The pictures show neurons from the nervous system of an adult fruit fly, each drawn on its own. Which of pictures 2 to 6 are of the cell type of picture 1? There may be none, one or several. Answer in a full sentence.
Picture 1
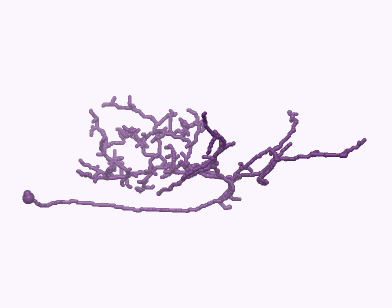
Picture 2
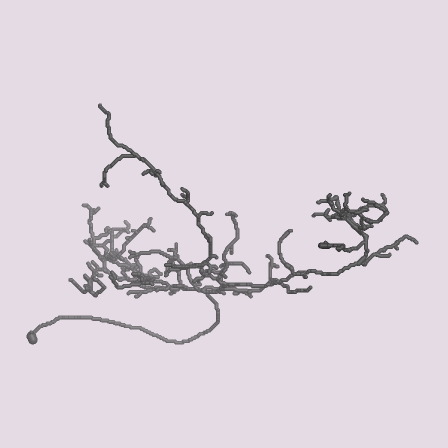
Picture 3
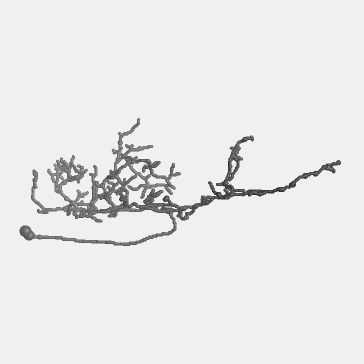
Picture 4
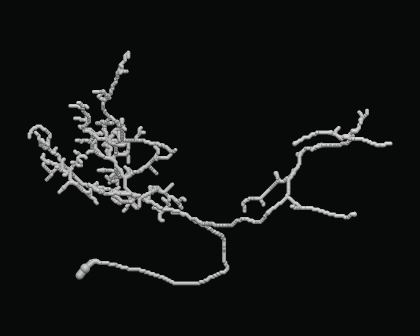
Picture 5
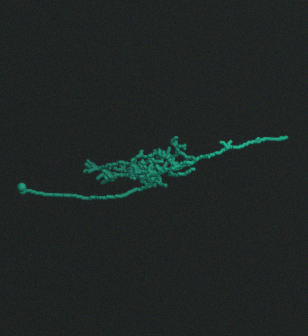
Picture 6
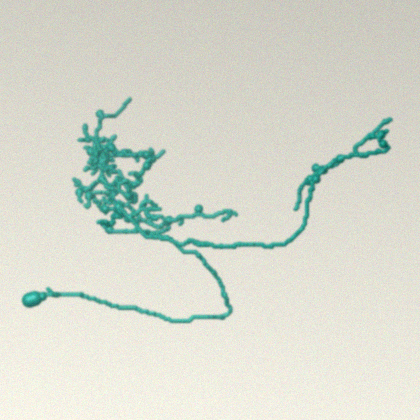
Picture 2 and picture 3 are of the same cell type.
